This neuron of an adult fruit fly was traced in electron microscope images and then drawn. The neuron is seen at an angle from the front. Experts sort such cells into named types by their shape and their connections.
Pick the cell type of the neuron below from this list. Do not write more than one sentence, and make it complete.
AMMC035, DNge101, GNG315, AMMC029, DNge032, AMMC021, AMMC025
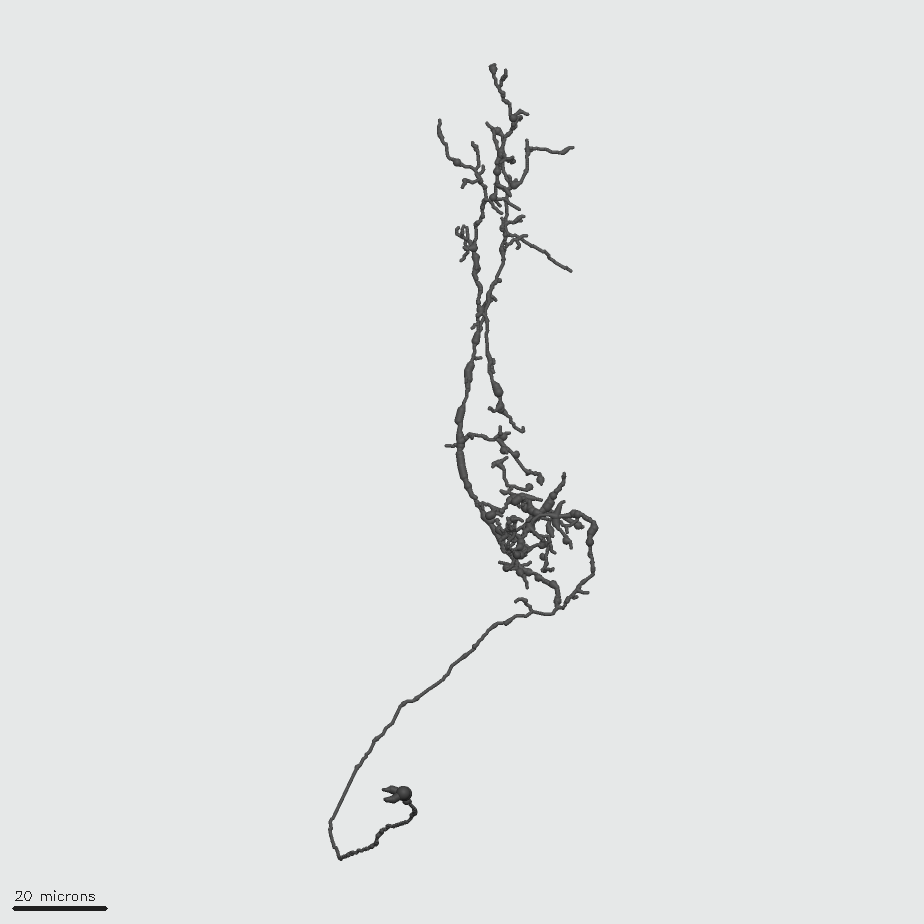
This neuron falls under the cell type AMMC025.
